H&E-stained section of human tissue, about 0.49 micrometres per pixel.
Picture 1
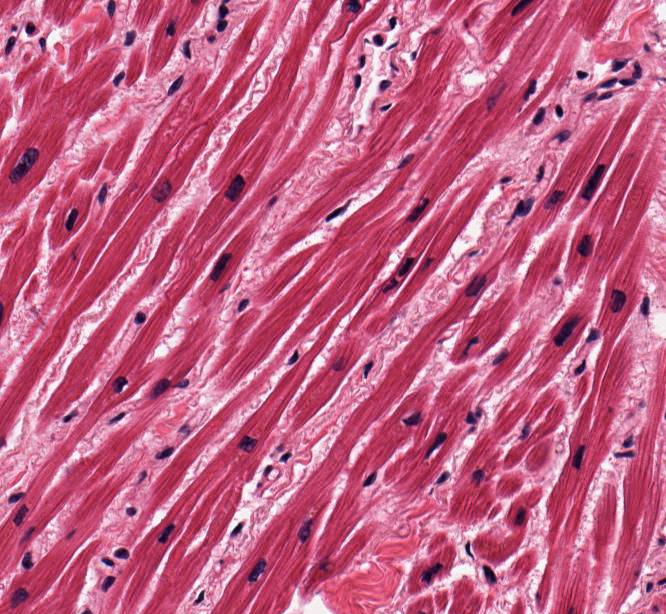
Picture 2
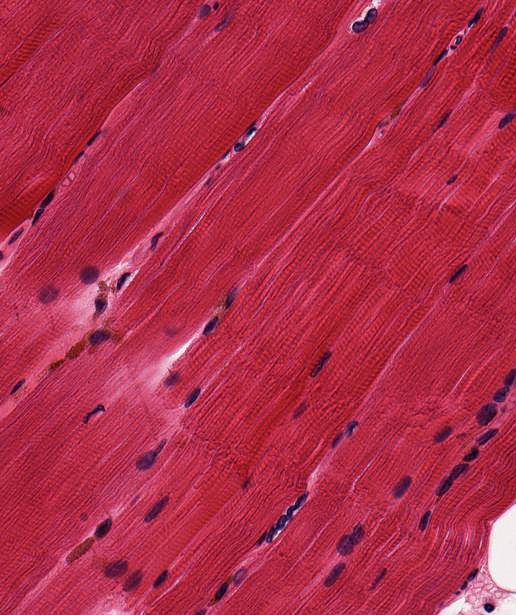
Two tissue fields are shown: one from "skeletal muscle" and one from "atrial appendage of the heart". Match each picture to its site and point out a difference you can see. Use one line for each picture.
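Picture 1 shows tissue from the atrial appendage of the heart. The muscle nuclei lie singly in the centre of the fibres.
Picture 2 shows tissue from the skeletal muscle. Most nuclei lie at the edges of the fibres rather than in their centres.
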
